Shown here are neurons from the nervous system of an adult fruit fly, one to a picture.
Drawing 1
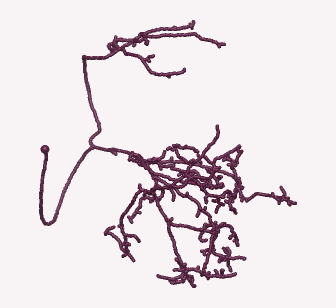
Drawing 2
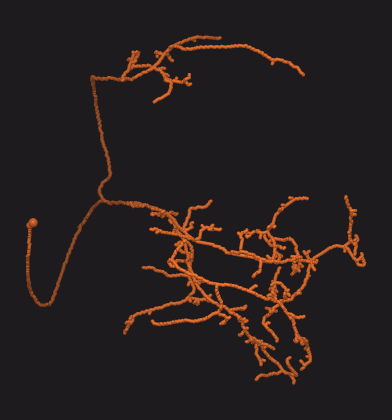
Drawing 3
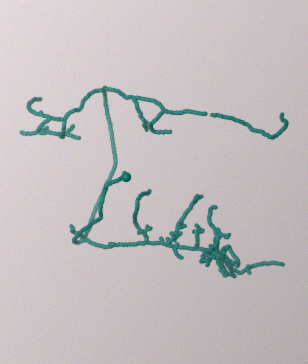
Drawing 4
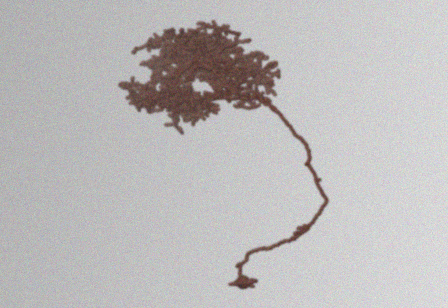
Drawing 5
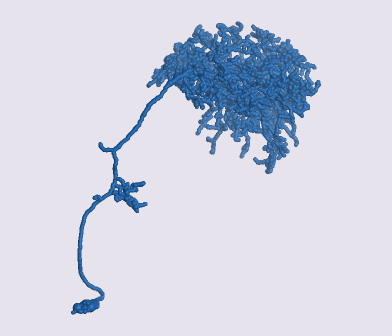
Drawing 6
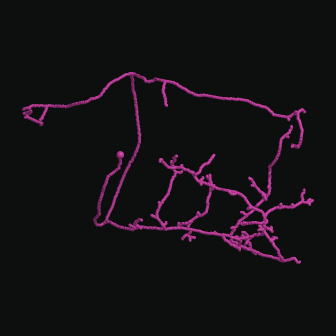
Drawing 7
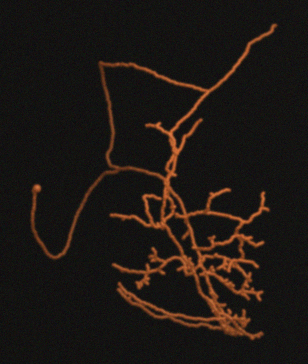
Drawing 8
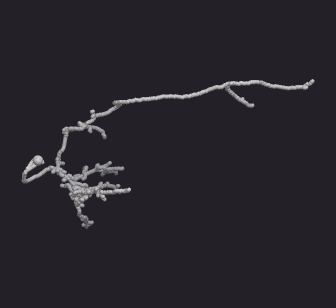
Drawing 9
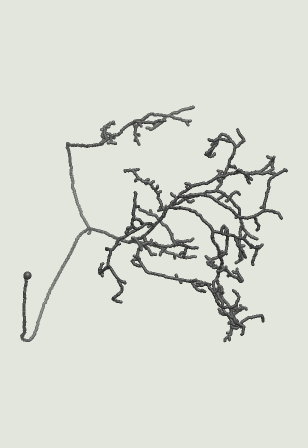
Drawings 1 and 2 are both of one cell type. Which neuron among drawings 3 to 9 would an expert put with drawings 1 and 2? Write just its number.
9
